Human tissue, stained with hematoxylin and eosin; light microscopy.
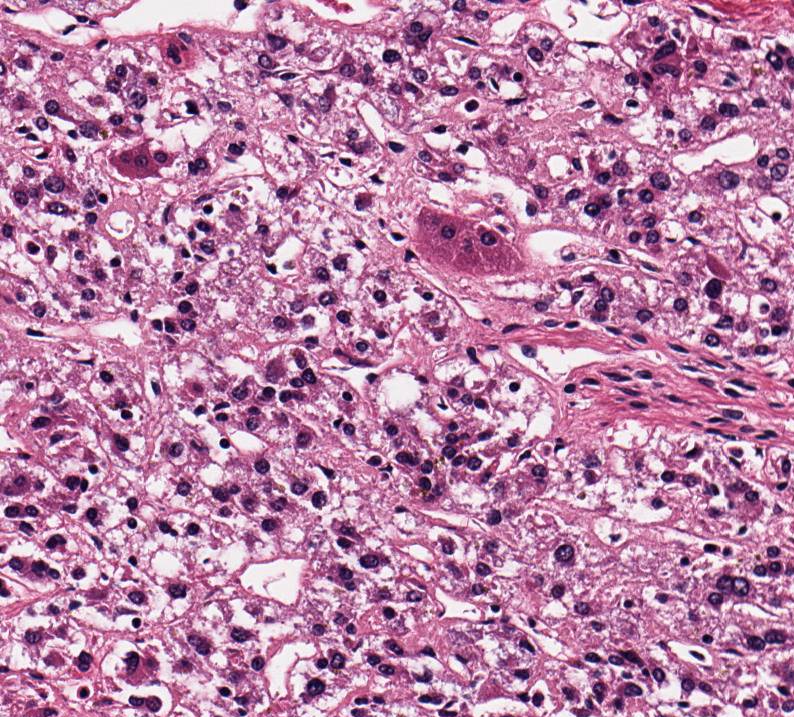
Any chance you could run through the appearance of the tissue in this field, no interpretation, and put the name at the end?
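Arrangement: diffuse solid sheets of cells fill the field, without glands or tubules. Cytoplasm: most cells are pale, finely vacuolated and bubbly; a few with dense pink cytoplasm lie scattered among them, one at upper left. Band: spindle cells with elongated nuclei run obliquely at the right edge, mid-field. The tissue is adrenal gland.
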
